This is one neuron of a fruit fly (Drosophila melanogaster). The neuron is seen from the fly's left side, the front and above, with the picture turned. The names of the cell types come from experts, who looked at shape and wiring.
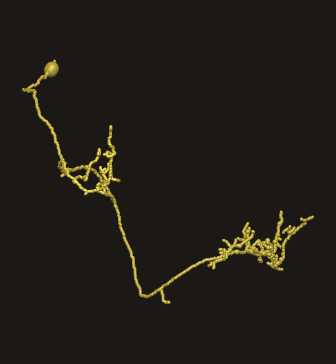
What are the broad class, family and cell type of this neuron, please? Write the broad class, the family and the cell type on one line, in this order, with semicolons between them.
central-brain intrinsic neuron; hemilineage LB3; AMMC005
